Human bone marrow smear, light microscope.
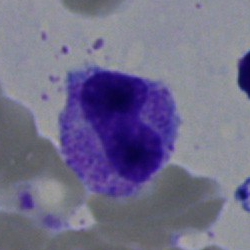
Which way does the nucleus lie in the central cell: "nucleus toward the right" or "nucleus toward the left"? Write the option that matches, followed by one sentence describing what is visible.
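Nucleus toward the right. The cytoplasm is widest on the left and lower side of the nucleus.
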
